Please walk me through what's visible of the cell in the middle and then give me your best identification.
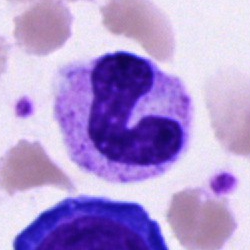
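Single unsegmented curved band of nucleus, bent into a hook; notch opens to the right. Nucleolus: none seen. Abundant pale lilac cytoplasm. Band neutrophil.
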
